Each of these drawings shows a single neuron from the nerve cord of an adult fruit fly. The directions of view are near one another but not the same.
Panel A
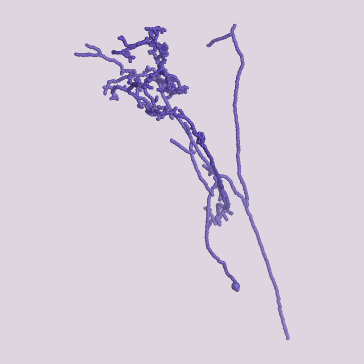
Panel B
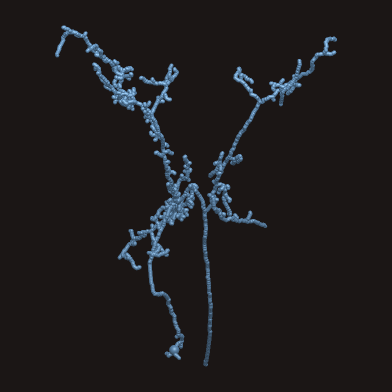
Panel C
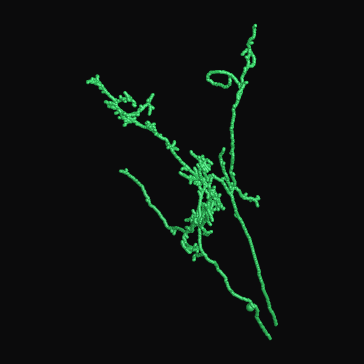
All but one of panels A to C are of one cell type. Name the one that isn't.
Panel A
